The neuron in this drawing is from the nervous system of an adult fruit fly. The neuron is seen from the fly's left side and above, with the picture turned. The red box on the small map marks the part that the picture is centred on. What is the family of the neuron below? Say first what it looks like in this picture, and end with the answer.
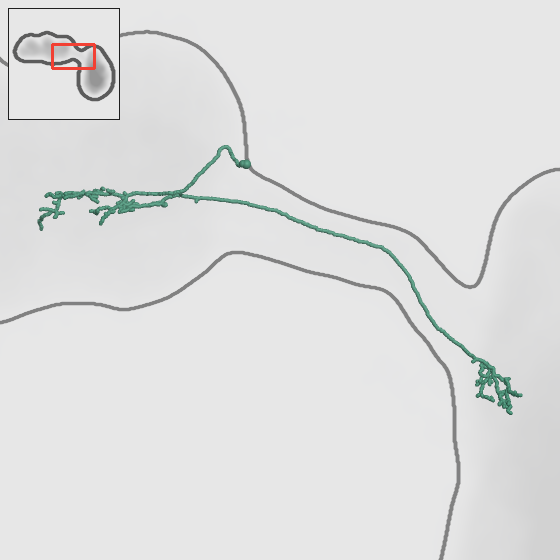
In this view it is wider than it is tall. It is an ascending neuron. Its family is hemilineage 16B.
